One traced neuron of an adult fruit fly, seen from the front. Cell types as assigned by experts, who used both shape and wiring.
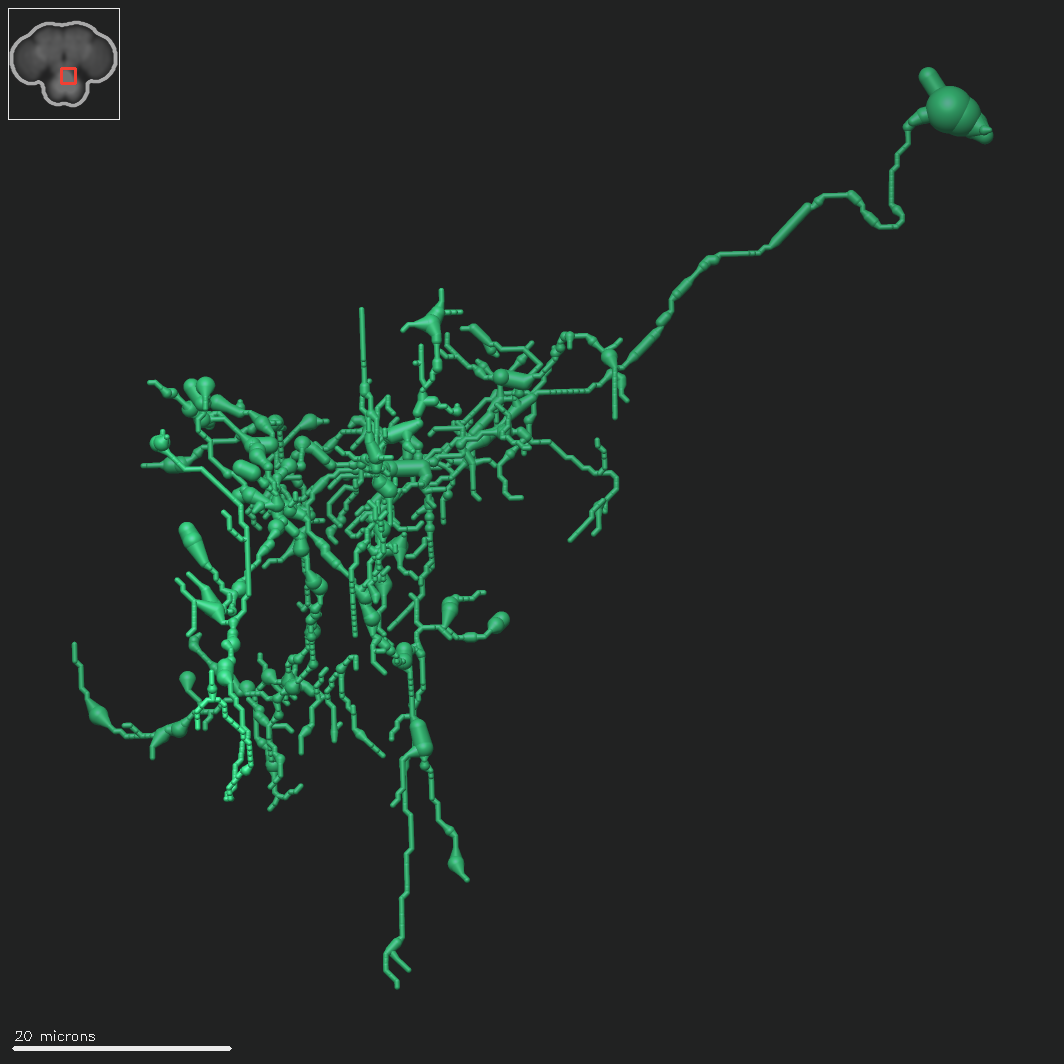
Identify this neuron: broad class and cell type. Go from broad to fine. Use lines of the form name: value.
broad class: nerve-cord intrinsic neuron
cell type: INXXX390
